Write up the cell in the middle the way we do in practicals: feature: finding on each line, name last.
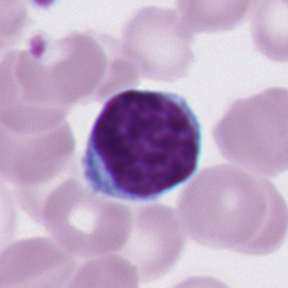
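Outline: round and smooth
Chromatin: dark purple, coarsely clumped
Cytoplasm: pale blue
Granules: none seen in the cytoplasm
Name: typical lymphocyte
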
